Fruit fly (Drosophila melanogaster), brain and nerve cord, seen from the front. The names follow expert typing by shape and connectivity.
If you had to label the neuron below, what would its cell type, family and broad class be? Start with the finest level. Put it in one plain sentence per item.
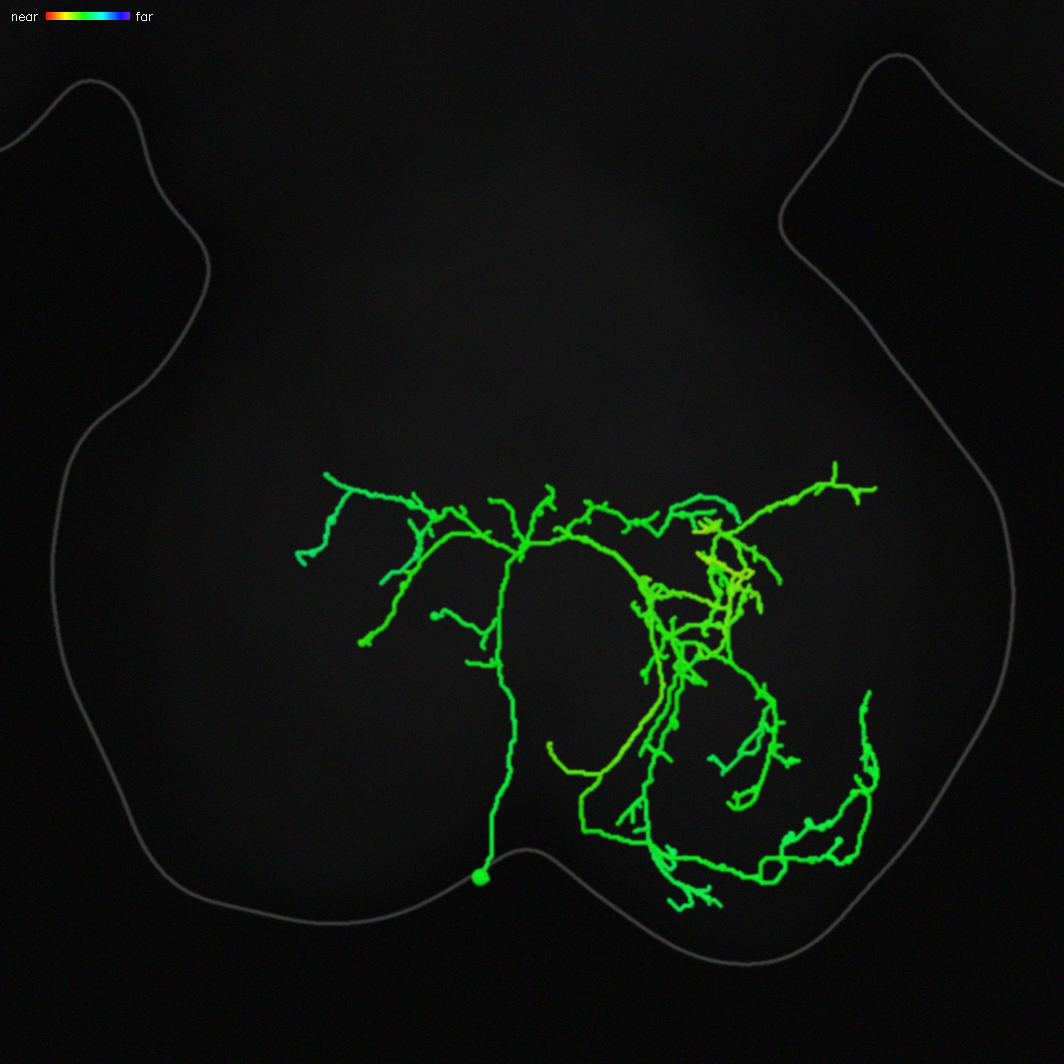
Type IN12B046 of hemilineage 12B, a nerve-cord intrinsic neuron.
